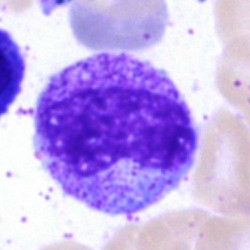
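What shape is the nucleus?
Kidney-shaped, indented on its lower side.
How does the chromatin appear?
Dark purple and coarsely blotchy.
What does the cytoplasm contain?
Many fine purple granules; within the nuclear indentation it is pale blue.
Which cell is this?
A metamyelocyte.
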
